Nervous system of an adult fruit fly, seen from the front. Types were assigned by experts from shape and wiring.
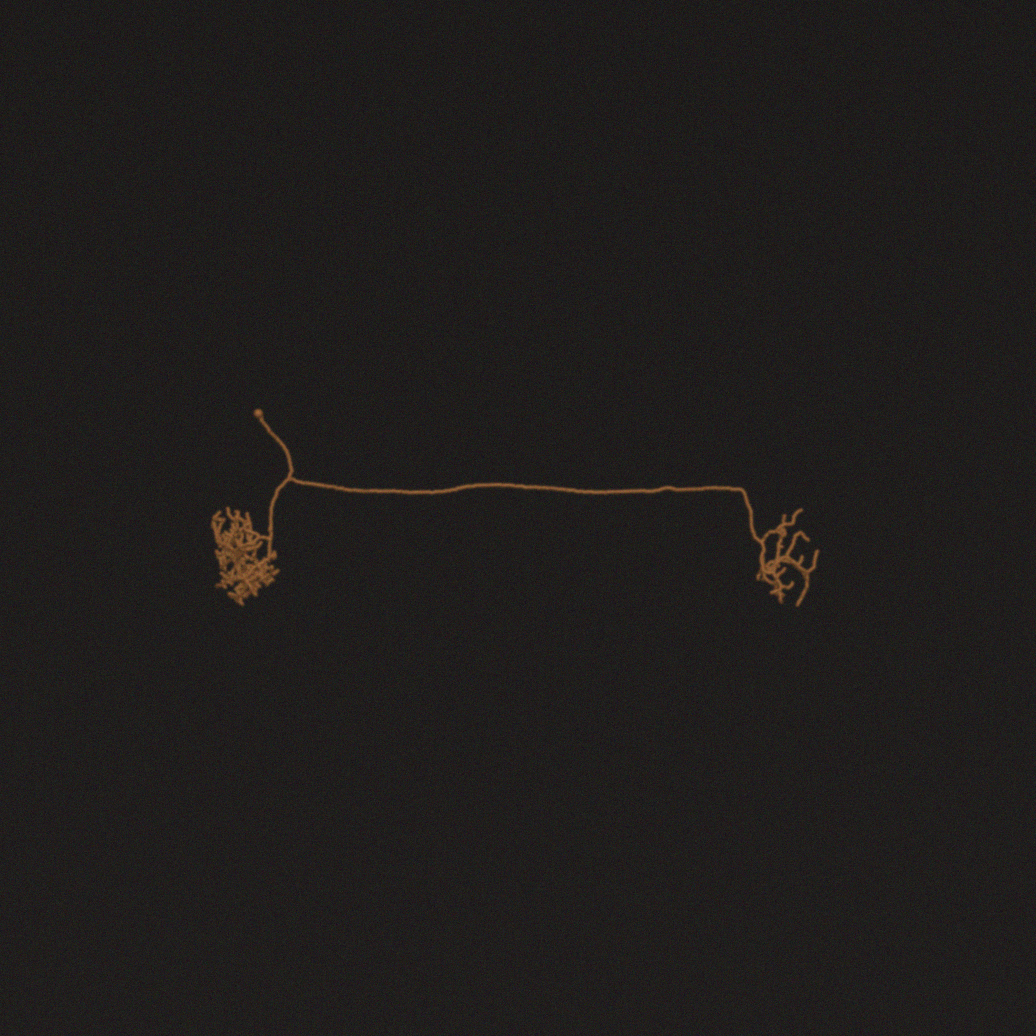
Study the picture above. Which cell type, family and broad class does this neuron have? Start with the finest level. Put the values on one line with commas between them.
LC14a-2, hemilineage VPNp1_lateral, optic-lobe intrinsic neuron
